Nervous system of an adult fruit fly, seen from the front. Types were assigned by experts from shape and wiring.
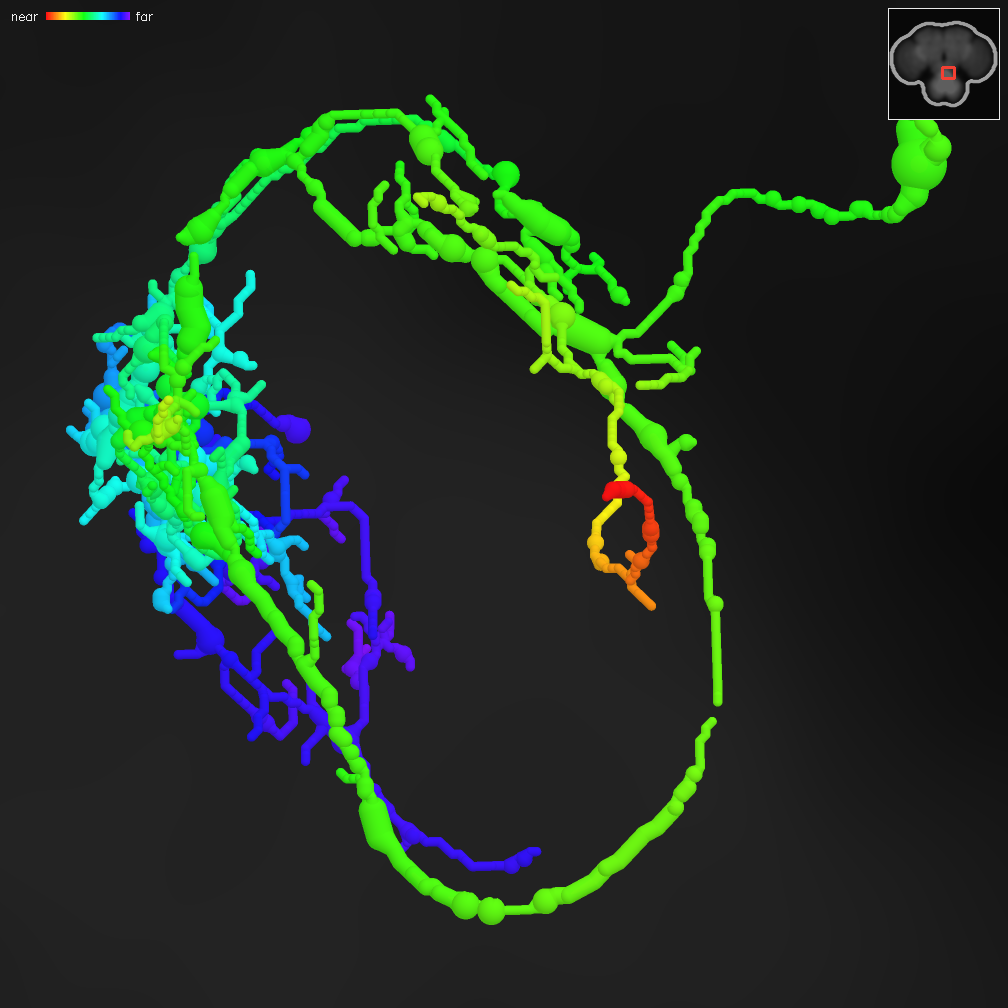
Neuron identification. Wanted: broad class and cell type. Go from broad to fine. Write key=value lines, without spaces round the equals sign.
broad_class=nerve-cord intrinsic neuron
cell_type=INXXX386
